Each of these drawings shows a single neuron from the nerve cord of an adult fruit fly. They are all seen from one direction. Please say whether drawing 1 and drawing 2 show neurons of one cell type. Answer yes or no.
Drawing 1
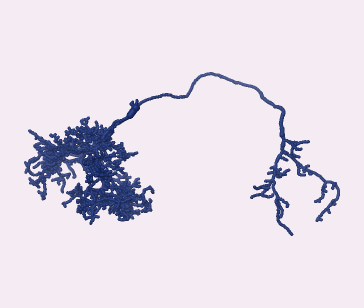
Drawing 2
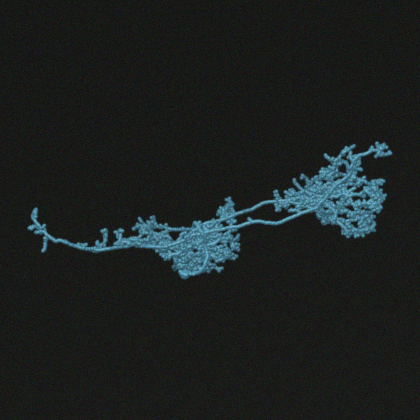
no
